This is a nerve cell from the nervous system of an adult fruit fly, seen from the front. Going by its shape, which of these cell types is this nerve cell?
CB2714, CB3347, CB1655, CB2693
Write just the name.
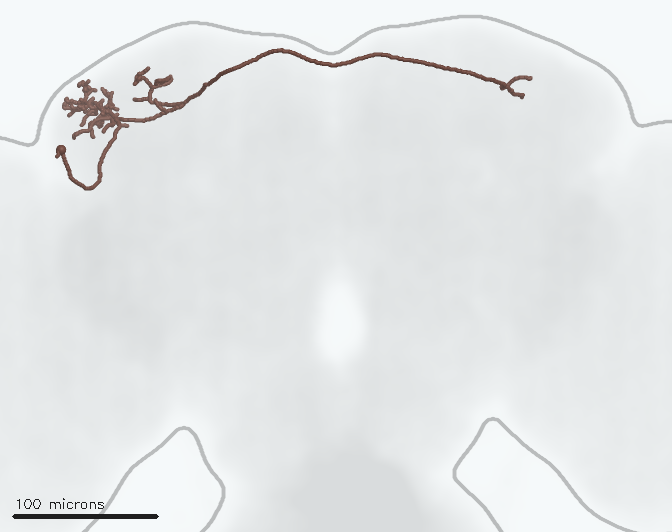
CB2693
